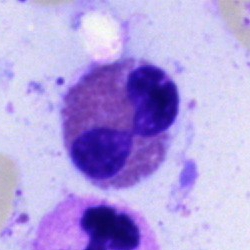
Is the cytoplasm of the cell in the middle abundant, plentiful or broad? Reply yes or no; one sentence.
Yes, the cytoplasm of this cell is abundant.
